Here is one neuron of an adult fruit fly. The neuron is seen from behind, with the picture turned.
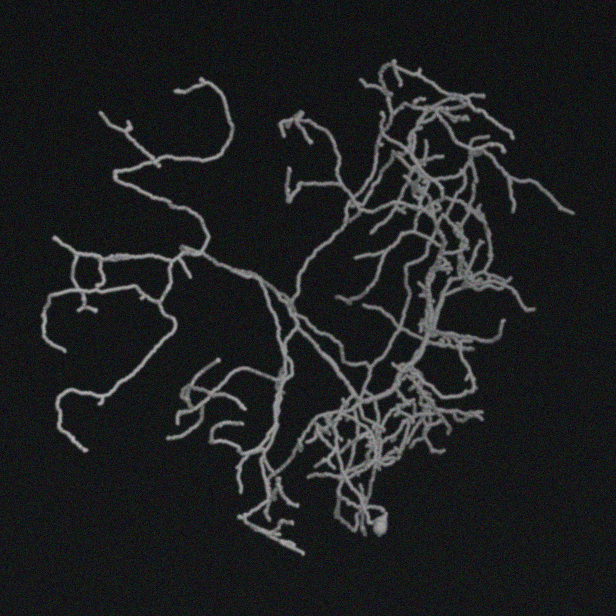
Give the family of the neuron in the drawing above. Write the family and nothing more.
hemilineage 12A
